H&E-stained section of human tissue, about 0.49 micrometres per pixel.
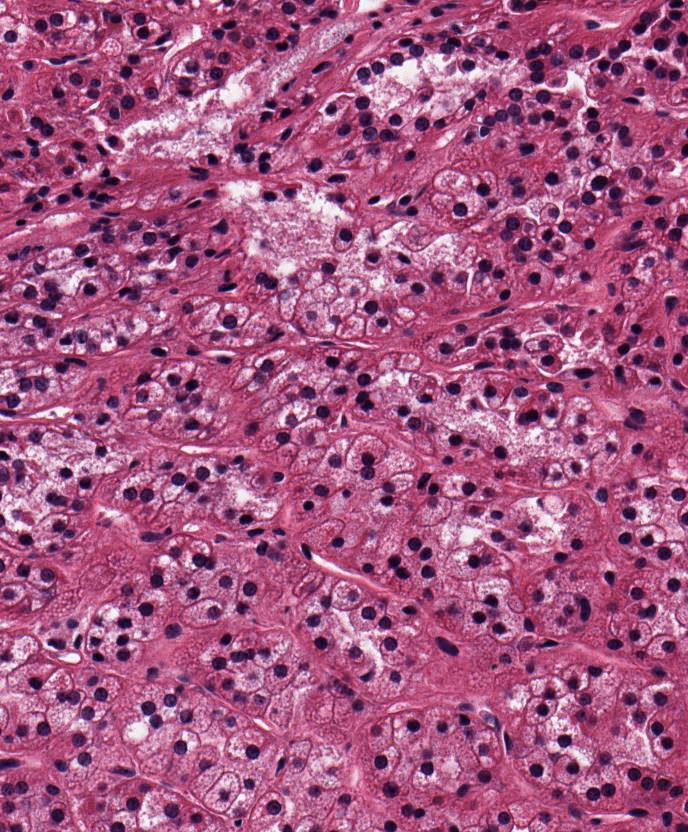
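Adrenal gland. Nests of cells, most with a single small, round, dark nucleus and distinct, fine cell borders, are separated by thin pink fibrous septa carrying elongated spindle-shaped nuclei. Only slender slit-like capillary spaces; no large vessels.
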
